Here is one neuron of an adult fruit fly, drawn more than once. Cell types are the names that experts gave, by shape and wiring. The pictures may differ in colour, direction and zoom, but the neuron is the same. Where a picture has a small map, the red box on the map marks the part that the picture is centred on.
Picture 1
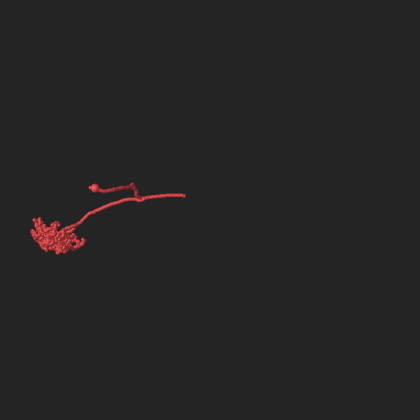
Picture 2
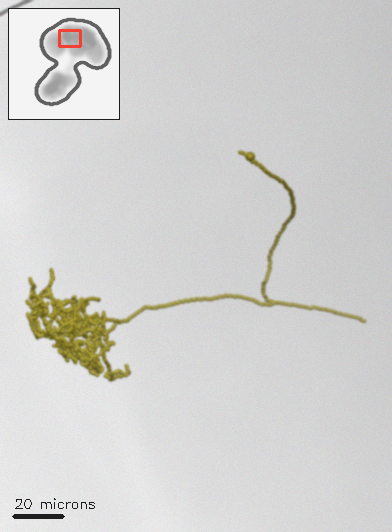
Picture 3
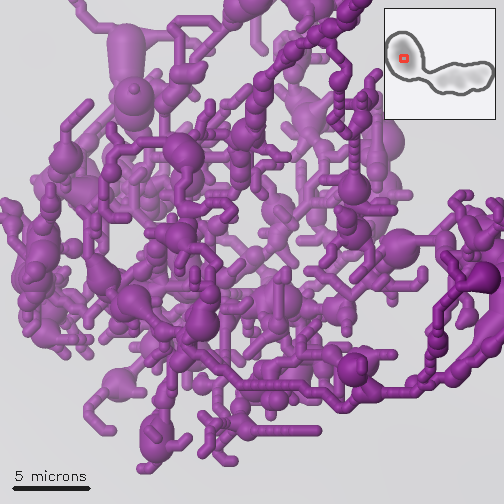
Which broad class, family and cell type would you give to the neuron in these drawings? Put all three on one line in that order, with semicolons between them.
central-brain intrinsic neuron; hemilineage VLPa2; PVLP036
